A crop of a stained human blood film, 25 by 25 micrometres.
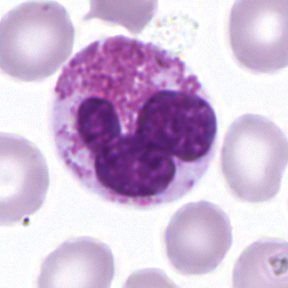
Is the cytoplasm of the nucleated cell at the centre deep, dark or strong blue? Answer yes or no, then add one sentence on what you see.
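No. The cytoplasm between the granules is pale and nearly colourless.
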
